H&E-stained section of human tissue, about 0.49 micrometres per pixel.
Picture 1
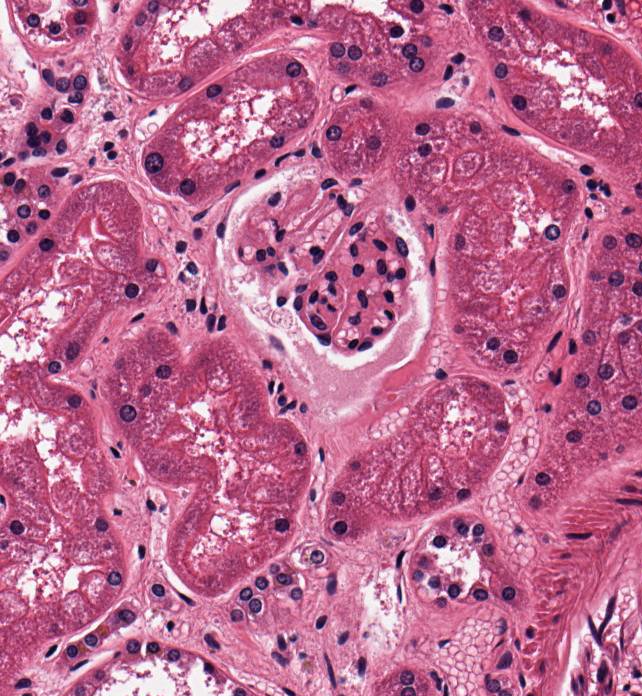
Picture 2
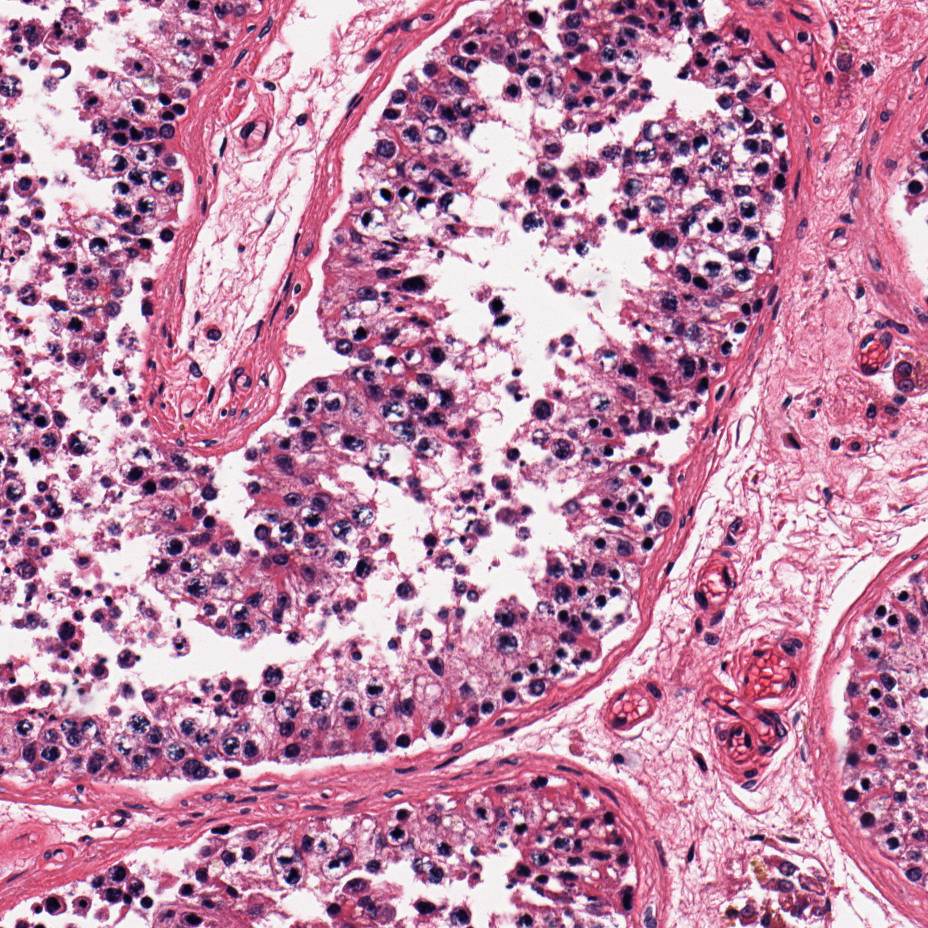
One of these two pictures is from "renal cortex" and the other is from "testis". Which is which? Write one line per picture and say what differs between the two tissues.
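Picture 1 shows tissue from the renal cortex. Most tubules are lined by a single layer of tall cells with abundant granular eosinophilic cytoplasm.
Picture 2 shows tissue from the testis. The tubules are lined by a stratified epithelium several cells thick, made of rounded cells with dark round nuclei.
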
